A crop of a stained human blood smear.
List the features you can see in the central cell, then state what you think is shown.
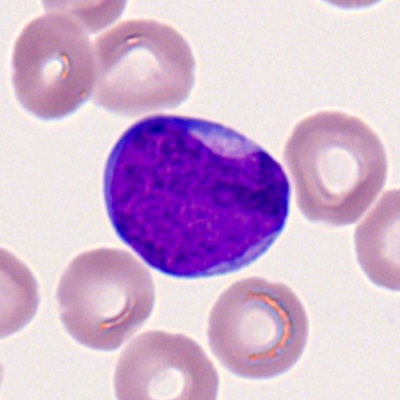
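Smooth, rounded-oval outline on this one, and the cytoplasm is just a thin blue rim around the nucleus. Up at the top edge there's a paler crescent of cytoplasm. It's a myeloblast.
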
